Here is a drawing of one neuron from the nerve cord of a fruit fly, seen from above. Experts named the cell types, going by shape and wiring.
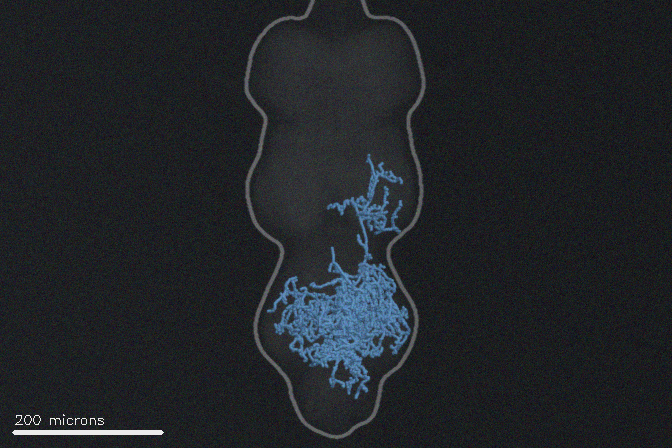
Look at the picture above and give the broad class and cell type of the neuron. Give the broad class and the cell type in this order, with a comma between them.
nerve-cord intrinsic neuron, INXXX045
